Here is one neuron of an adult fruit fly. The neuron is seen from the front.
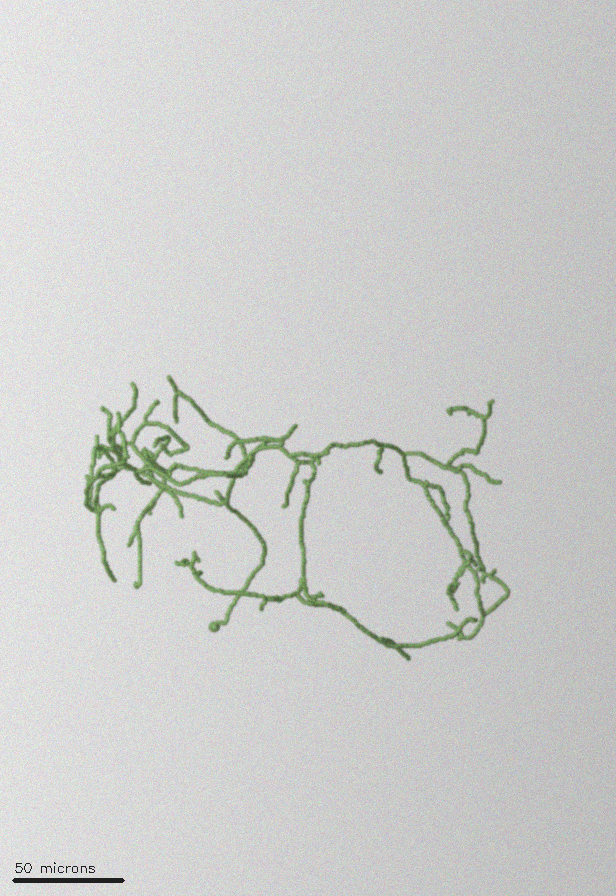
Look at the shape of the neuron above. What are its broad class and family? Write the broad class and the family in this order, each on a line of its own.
nerve-cord intrinsic neuron
hemilineage 04B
